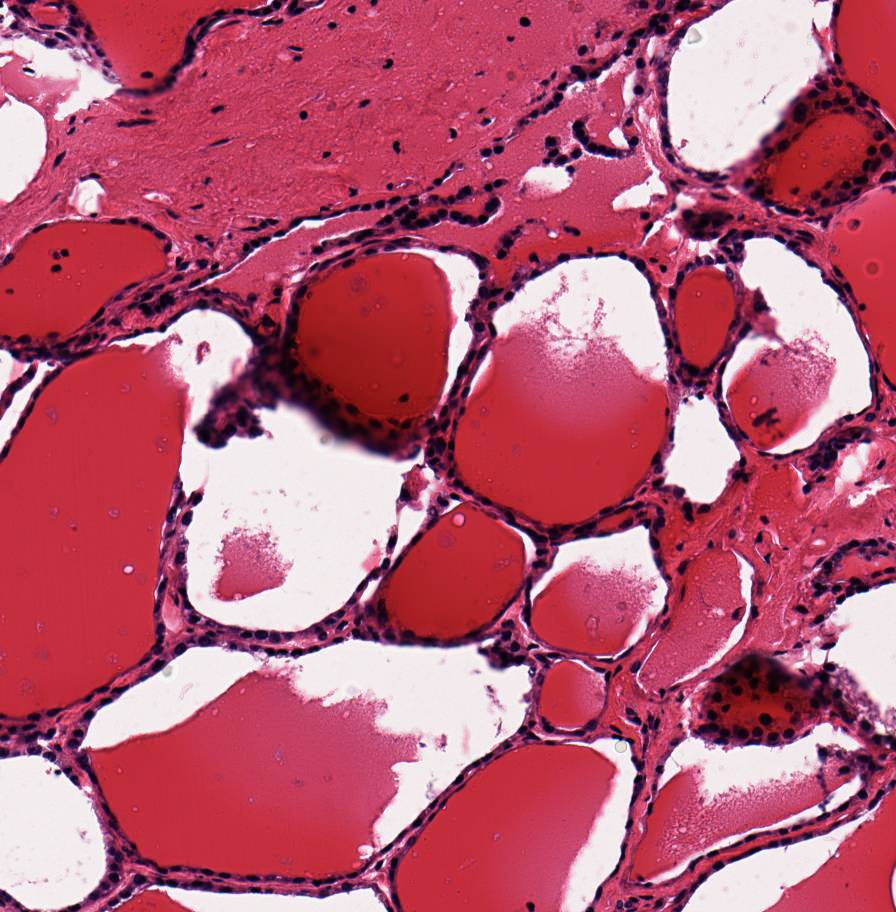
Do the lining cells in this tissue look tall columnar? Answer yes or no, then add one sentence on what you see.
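No. Each follicle is lined by a single layer of flattened to low cuboidal epithelial cells.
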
